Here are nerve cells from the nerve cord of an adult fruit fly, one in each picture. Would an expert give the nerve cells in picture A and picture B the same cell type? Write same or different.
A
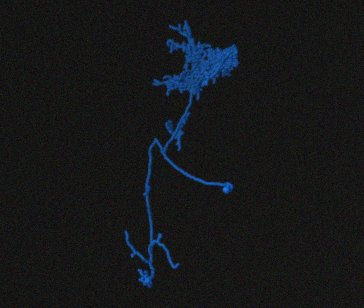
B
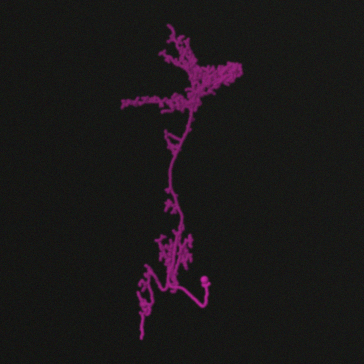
same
